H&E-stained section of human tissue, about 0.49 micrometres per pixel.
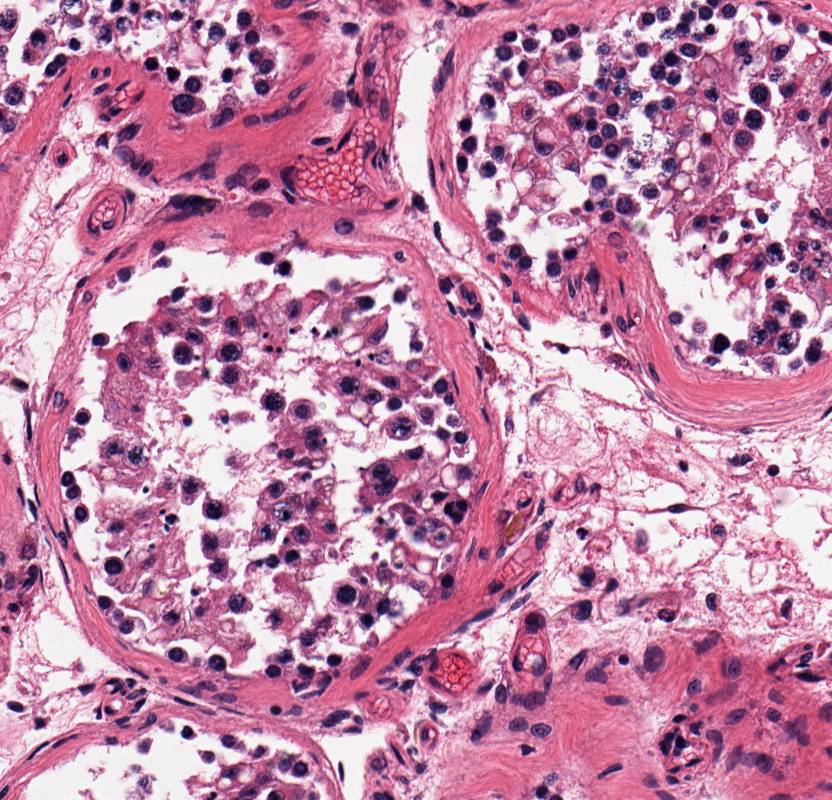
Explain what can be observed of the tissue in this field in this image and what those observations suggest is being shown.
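Each tubule has a thick, wavy, pink fibrous wall with flattened, elongated nuclei. Most cells inside have round, dark-staining nuclei; some have pale, vacuolated cytoplasm with clear bubbles. Outside the tubules at bottom right, cells with abundant pink cytoplasm and round nuclei cluster. This is testis.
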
